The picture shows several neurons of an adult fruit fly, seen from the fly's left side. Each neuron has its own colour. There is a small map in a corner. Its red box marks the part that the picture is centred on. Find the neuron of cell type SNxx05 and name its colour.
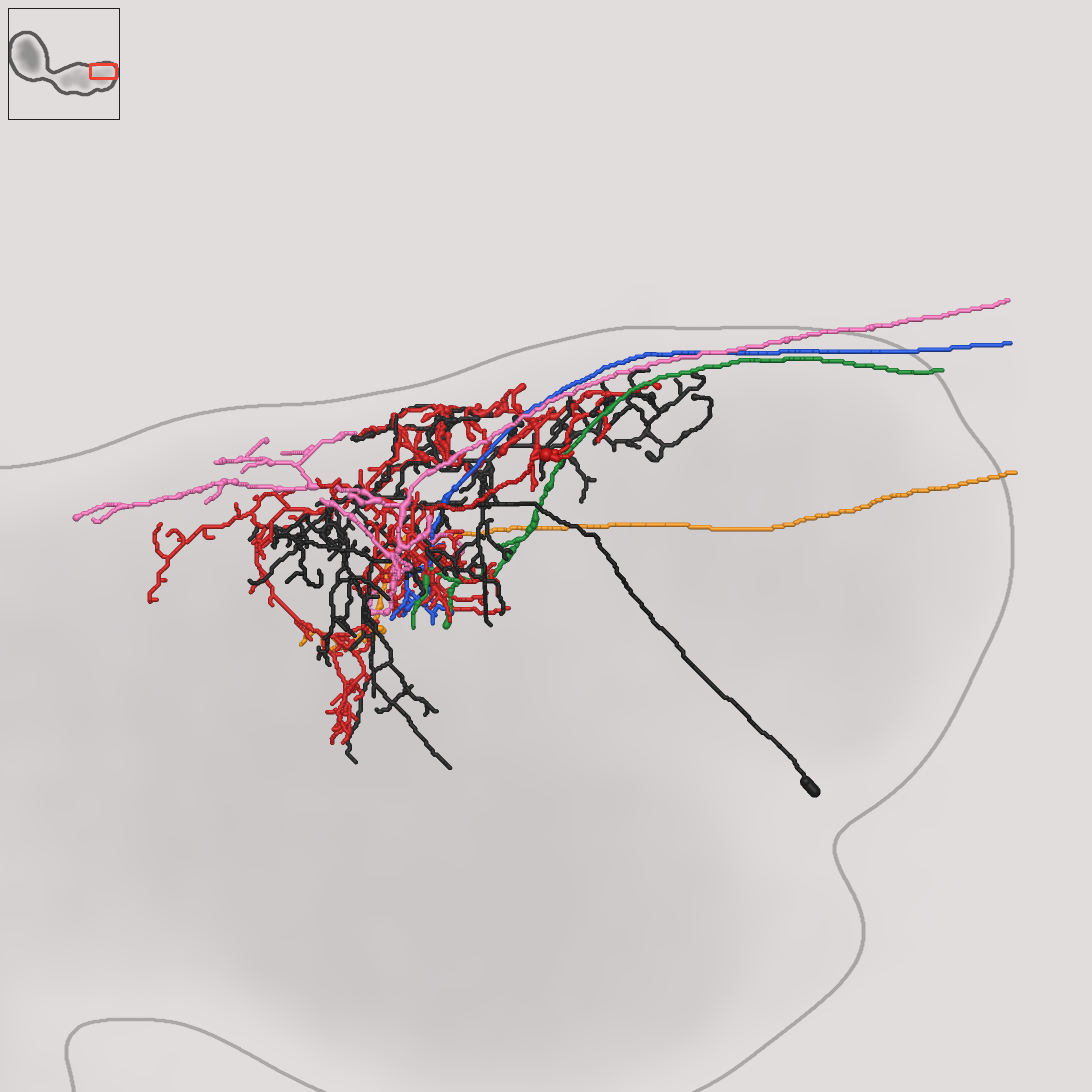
blue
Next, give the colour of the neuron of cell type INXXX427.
black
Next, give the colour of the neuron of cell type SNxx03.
green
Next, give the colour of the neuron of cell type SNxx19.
pink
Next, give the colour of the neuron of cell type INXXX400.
red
